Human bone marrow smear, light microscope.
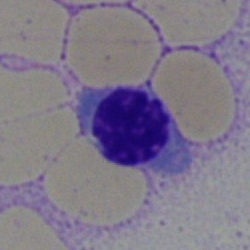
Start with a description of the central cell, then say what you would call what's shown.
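Start with the outline: it's irregular and angular, not smoothly round. There's only a little cytoplasm compared with the nucleus, and it draws out into a tapering tail toward the lower right. The chromatin is dark purple and coarsely clumped. This is an erythroblast.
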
